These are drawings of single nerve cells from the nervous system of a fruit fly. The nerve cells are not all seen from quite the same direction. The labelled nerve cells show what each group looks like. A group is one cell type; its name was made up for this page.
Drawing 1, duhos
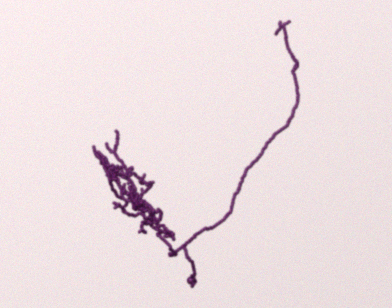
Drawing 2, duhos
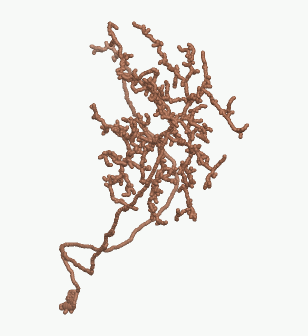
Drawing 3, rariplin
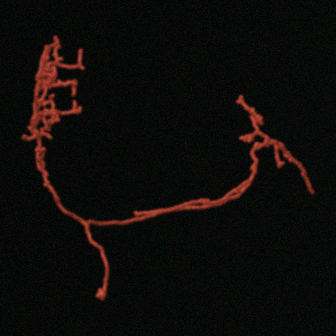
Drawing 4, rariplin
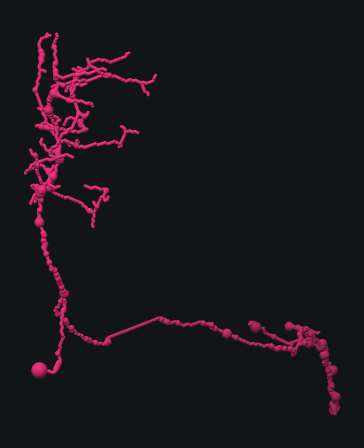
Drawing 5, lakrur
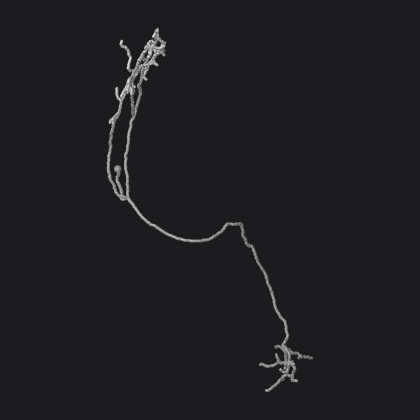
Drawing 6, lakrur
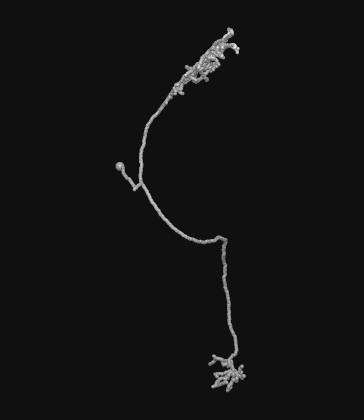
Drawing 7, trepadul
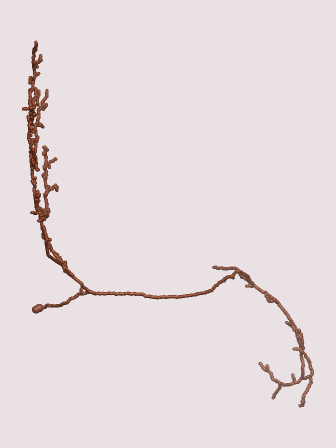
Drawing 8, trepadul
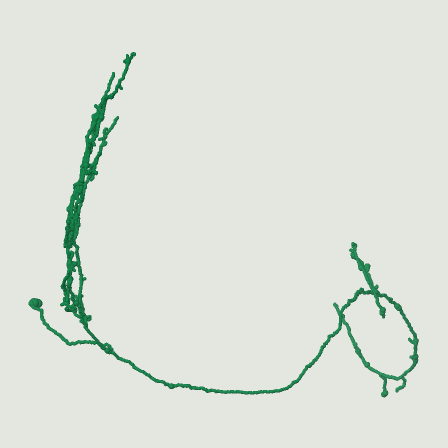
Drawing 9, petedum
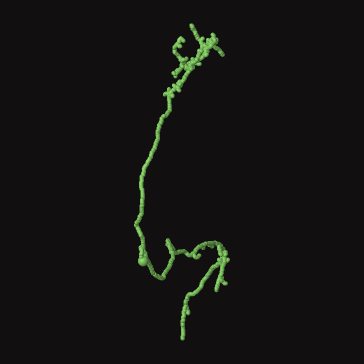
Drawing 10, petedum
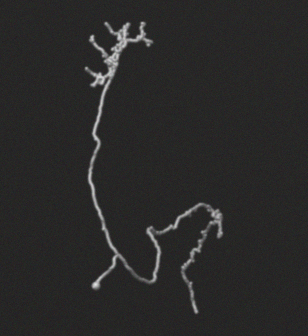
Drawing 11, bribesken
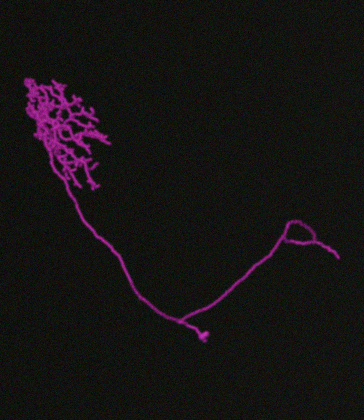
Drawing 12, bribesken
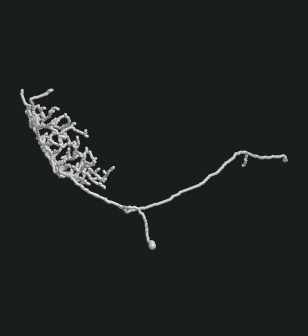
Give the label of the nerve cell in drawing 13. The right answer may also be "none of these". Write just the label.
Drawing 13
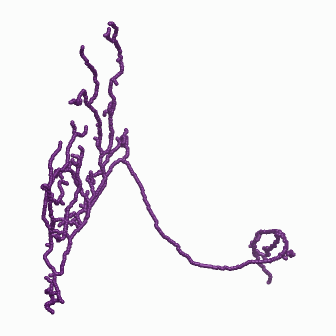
none of these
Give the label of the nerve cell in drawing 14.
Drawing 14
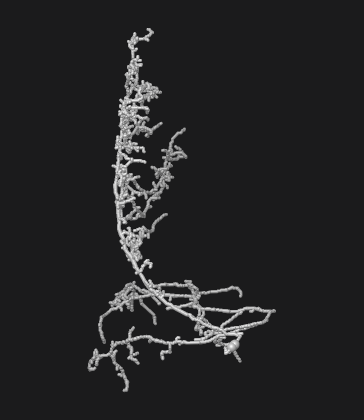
none of these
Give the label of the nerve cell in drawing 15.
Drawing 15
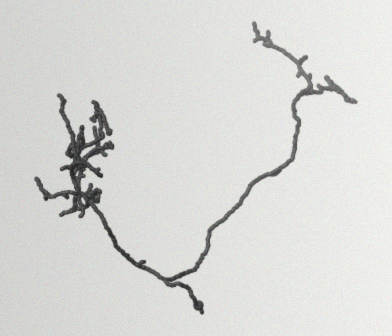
rariplin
